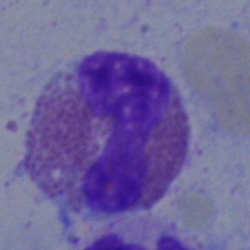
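Eosinophil. Outline: roughly round. Nucleus: a single broad curved band running from the top to the bottom of the cell, with no distinct nucleolus. Cytoplasm: wider on the left side of the nucleus than on the right.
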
